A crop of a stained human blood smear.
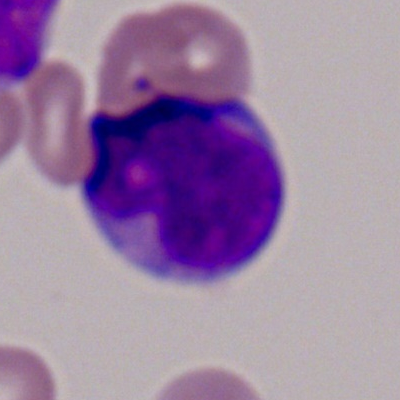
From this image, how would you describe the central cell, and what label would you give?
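A large nucleus occupies most of the cell and lies toward its right side. Its chromatin is fine and fairly evenly spread, with no coarse dark clumps. In the left part of the nucleus there is a small, pale, rounded spot. Beside the nucleus at the lower left lies a paler, lighter-staining patch of cytoplasm. This cell is a myeloblast.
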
